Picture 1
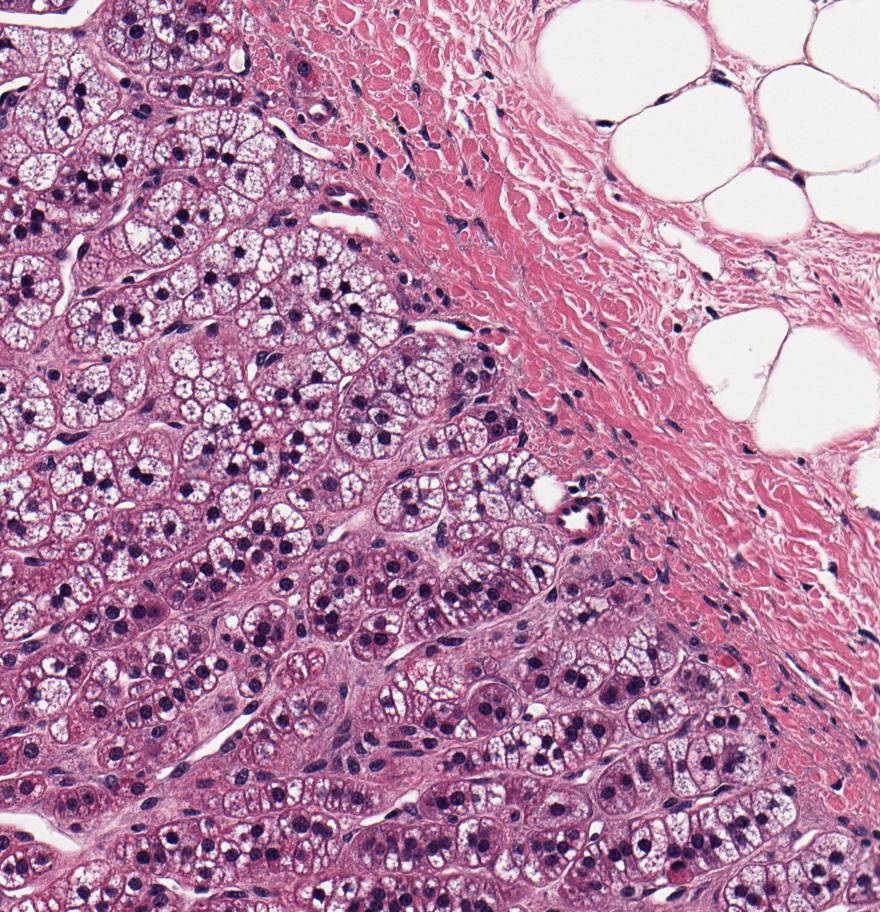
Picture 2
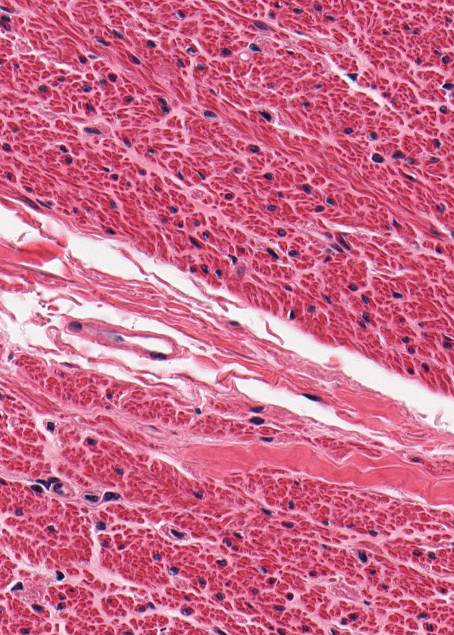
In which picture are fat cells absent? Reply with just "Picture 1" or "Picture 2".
Picture 2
